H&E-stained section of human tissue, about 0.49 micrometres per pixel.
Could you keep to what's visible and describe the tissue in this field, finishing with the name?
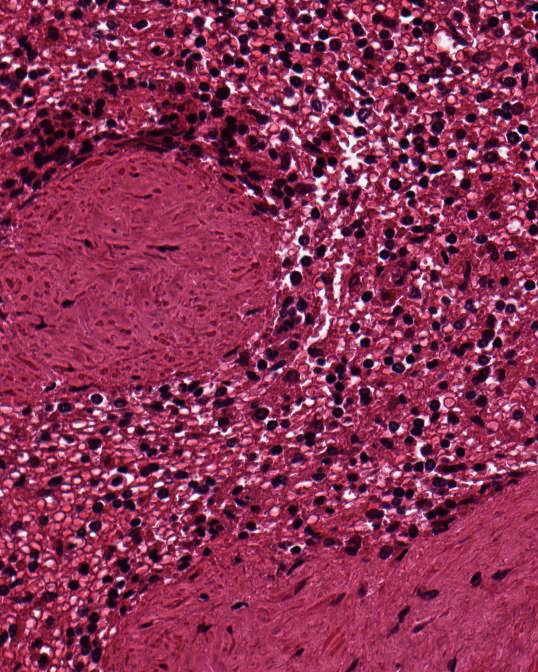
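Mostly a dense sheet of small round cells, broken by two pink fibrous areas: rounded at upper left, broad band lower right. Darker rim of tightly packed small cells on upper border of upper-left nodule. Many red blood cells within sheet. Nuclei mostly small, round, dark. Spleen.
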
